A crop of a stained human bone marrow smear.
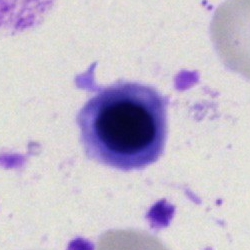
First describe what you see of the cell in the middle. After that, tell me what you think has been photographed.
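Roughly round cell. Nucleus uniformly very dark, almost black-purple; no nucleoli seen. Moderate rim of blue-violet cytoplasm on all sides of the nucleus. Cell type: erythroblast.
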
